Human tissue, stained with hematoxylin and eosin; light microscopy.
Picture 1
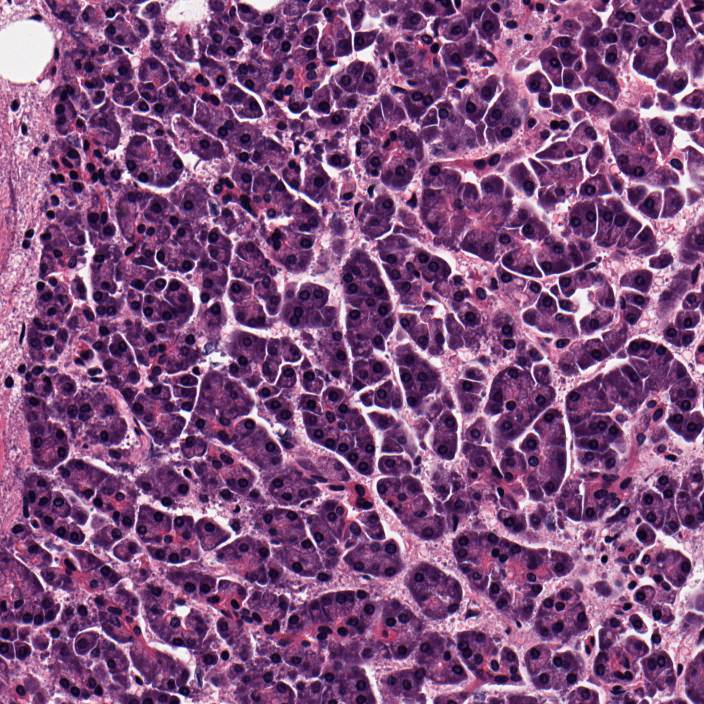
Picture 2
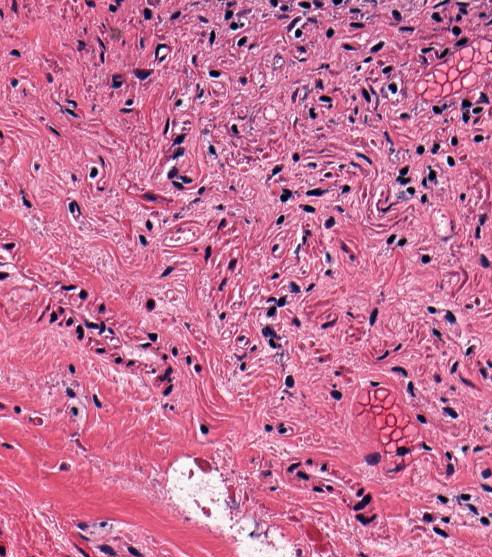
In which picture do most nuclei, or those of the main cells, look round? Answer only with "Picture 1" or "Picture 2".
Picture 1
